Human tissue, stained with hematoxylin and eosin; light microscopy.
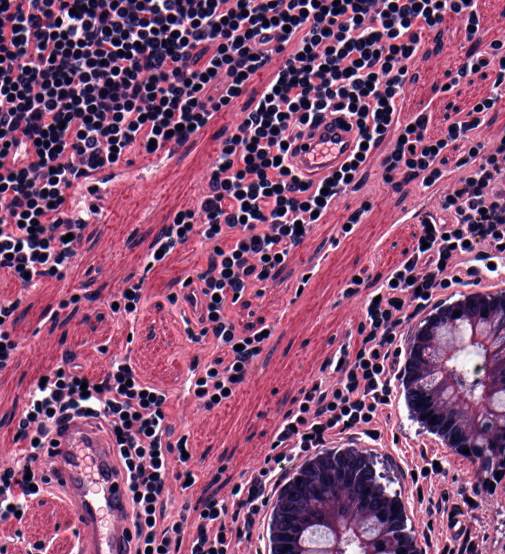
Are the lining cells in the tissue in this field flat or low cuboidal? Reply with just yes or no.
No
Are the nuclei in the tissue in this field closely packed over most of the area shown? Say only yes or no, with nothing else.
Yes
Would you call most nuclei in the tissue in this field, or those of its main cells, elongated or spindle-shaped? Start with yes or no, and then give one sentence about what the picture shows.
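No. The small round cells are lymphocytes with dense dark nuclei and scant cytoplasm.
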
